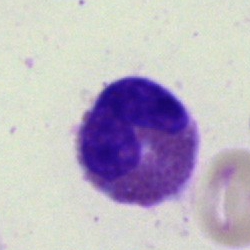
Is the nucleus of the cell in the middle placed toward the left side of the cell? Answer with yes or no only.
Yes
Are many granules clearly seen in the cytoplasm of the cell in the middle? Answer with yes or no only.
Yes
